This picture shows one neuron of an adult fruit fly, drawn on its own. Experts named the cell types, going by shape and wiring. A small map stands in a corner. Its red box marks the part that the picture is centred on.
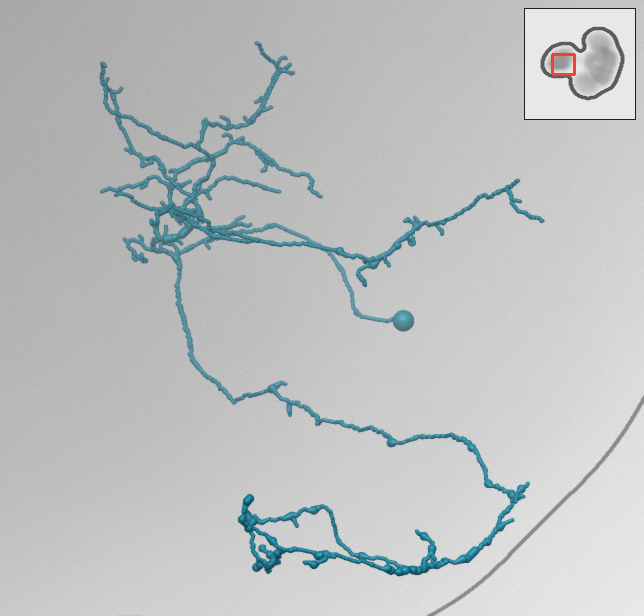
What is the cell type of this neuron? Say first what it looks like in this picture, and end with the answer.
Its cell body lies in the middle of the picture. The picture shows dozens of branch ends. This is a nerve-cord intrinsic neuron. Its cell type is IN19B089.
